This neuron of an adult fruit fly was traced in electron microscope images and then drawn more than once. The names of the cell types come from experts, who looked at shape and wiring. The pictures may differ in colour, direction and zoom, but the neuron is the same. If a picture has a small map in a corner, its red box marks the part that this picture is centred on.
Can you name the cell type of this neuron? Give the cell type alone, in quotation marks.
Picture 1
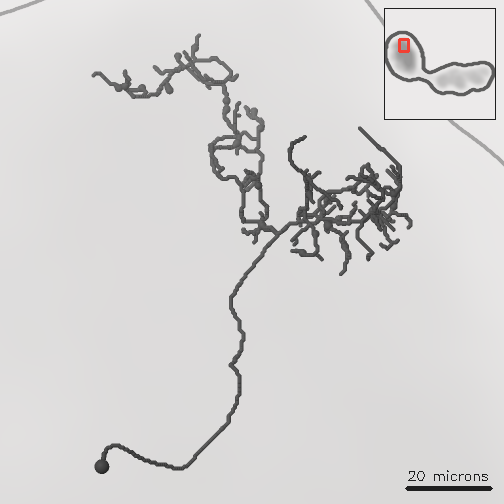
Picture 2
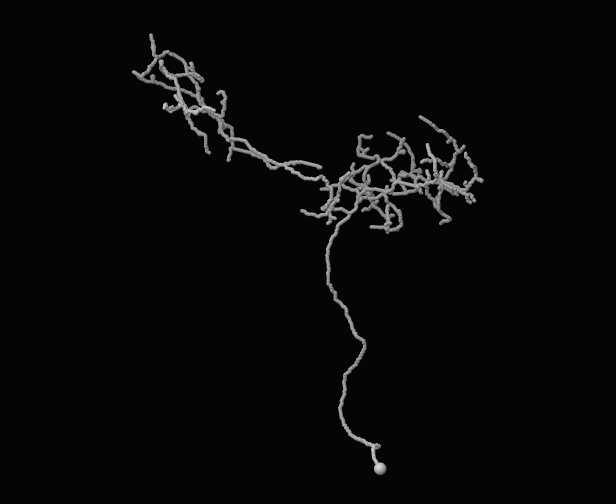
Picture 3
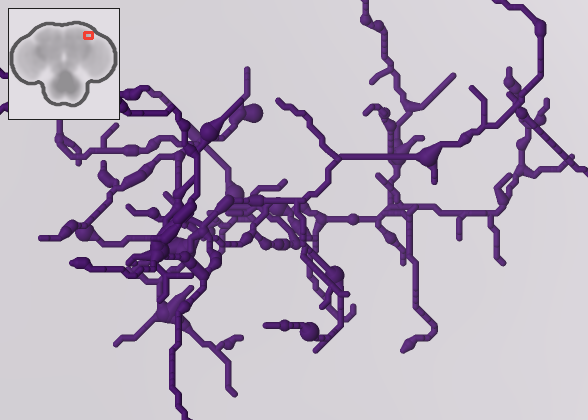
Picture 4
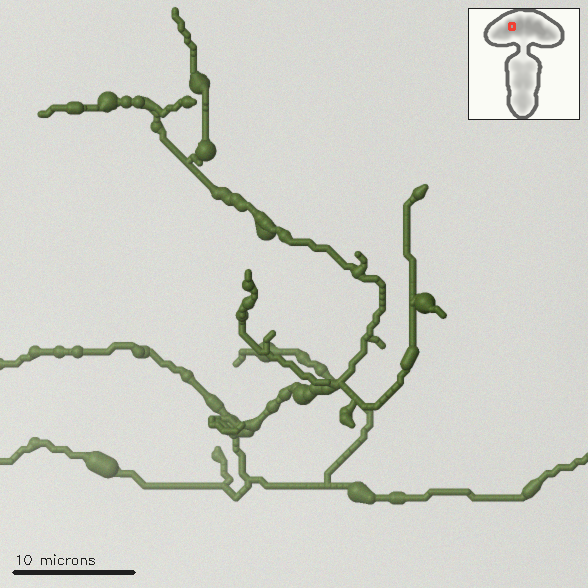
"CB4193"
